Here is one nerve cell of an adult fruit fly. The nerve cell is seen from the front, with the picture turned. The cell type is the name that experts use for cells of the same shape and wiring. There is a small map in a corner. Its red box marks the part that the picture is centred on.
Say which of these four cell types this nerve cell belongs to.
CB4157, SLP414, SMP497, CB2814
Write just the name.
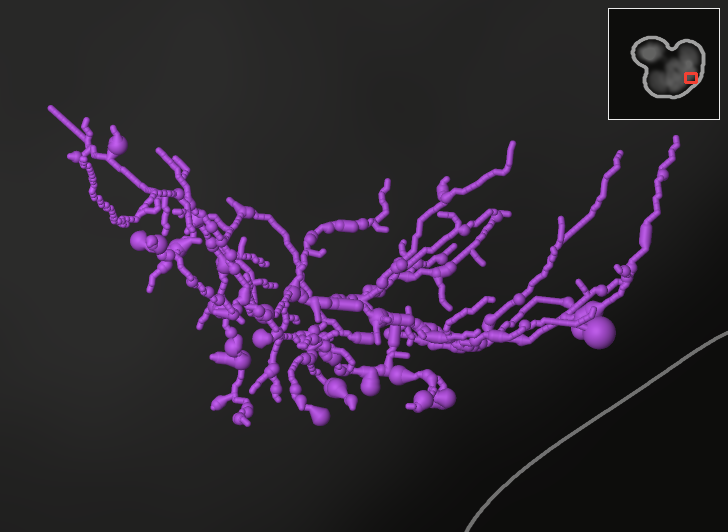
SLP414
